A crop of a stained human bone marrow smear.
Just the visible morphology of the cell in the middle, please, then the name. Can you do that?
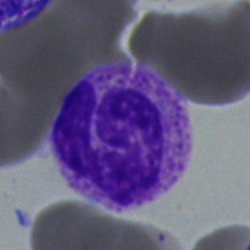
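Sure, the nucleus is indented, with a pale curved cleft running through its upper middle. Over on the left, that nucleus reaches right out to the cell edge. Its chromatin is dark purple and coarsely clumped, and fine purple granules fill the cytoplasm. So this one is a band neutrophil.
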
